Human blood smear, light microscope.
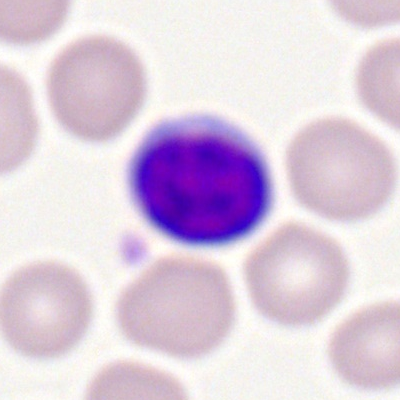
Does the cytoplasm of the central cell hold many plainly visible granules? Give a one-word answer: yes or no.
No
